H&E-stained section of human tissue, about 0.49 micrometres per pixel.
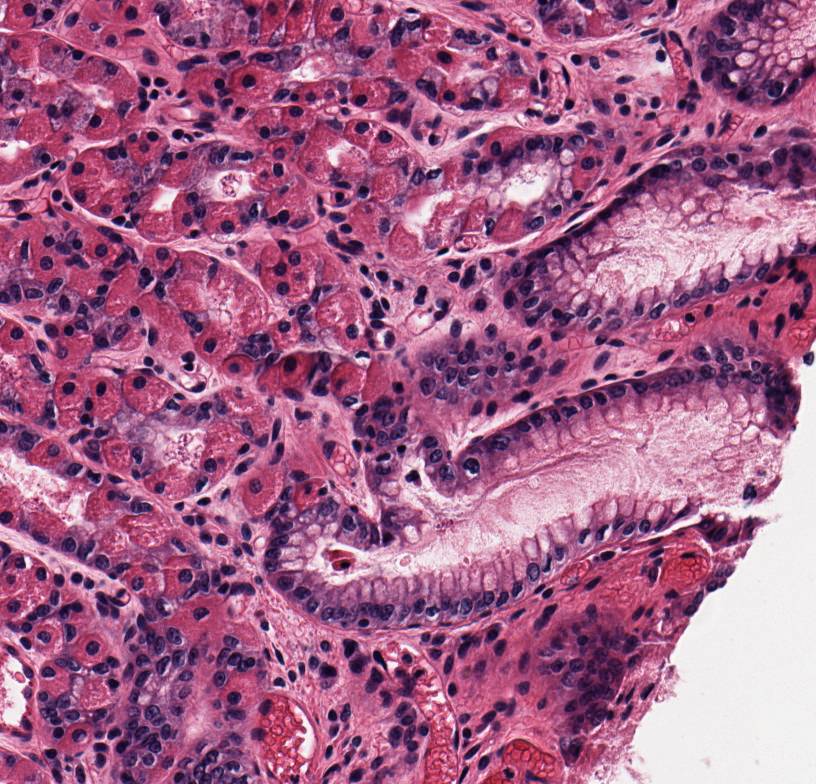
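Stomach. Pits: single layer of tall columnar cells, apical cytoplasm full of pale mucin; dark elongated nuclei in basal row. Left glands: mostly rounded to polygonal parietal cells, bright pink cytoplasm, round central nuclei. Lumens among pink cells small, narrow, some slit-like or tiny clear spaces.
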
